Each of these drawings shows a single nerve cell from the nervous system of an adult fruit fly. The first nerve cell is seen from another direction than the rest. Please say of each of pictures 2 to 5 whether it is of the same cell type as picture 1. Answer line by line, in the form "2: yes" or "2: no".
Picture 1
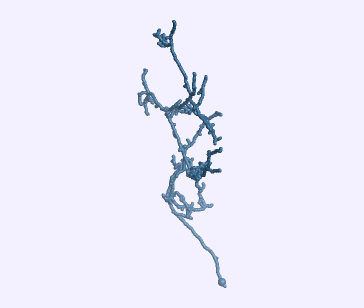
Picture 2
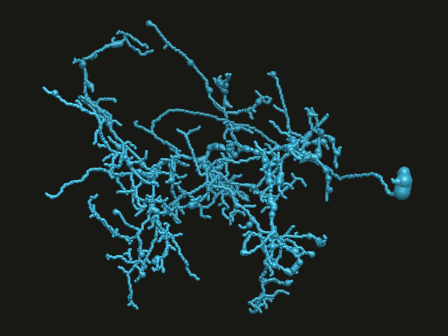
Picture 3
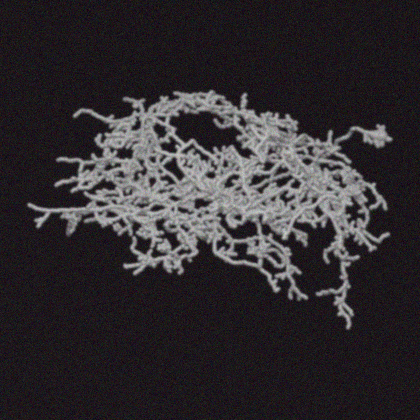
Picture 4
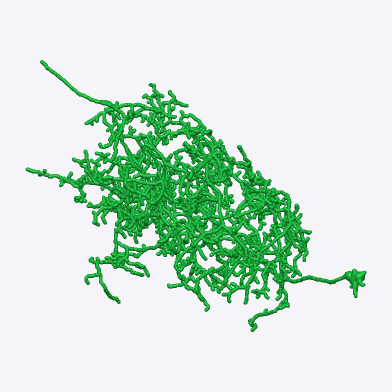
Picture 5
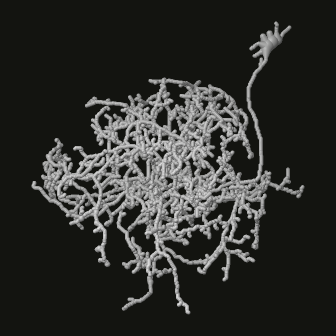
2: no
3: no
4: no
5: no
